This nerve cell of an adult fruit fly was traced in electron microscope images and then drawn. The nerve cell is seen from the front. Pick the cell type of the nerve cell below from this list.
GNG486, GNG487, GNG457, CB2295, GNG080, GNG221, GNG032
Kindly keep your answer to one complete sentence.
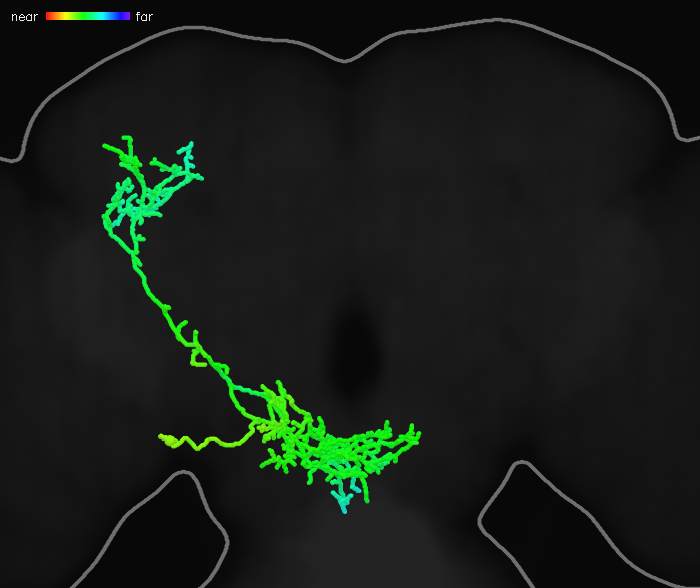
It is the cell type GNG486 to which this nerve cell belongs.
